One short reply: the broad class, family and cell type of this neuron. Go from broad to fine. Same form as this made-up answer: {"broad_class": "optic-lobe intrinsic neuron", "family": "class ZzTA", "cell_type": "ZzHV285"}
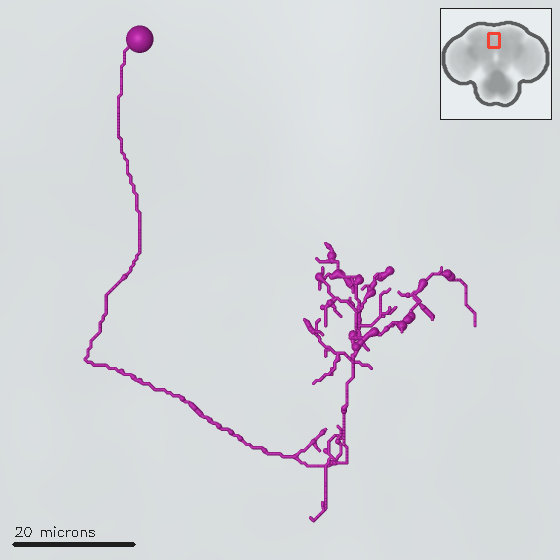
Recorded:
{"broad_class": "central-brain intrinsic neuron", "family": "class CX", "cell_type": "vDeltaI_b"}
